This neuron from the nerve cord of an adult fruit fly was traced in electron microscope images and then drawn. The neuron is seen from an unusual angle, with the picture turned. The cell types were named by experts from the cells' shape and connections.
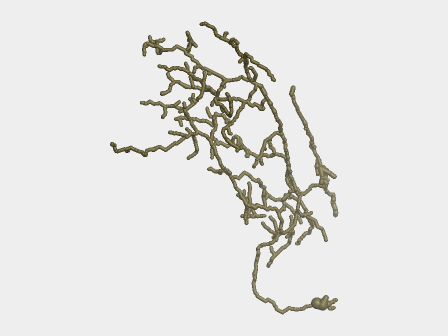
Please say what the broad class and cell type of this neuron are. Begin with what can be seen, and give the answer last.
Dozens of branch ends can be seen. In this view it is taller than it is wide. This is a nerve-cord intrinsic neuron. Its cell type is INXXX420.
